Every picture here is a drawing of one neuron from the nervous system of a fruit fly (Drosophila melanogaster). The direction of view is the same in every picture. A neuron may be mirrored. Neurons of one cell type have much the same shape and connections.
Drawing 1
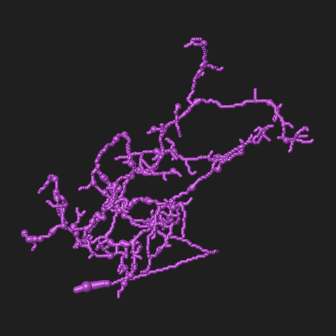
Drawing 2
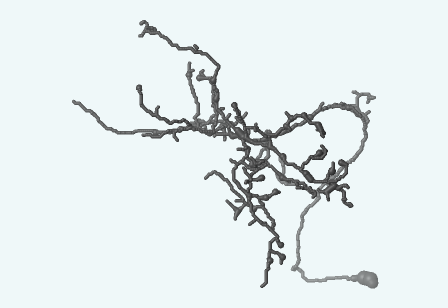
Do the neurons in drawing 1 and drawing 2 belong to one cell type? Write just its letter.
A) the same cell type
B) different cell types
A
